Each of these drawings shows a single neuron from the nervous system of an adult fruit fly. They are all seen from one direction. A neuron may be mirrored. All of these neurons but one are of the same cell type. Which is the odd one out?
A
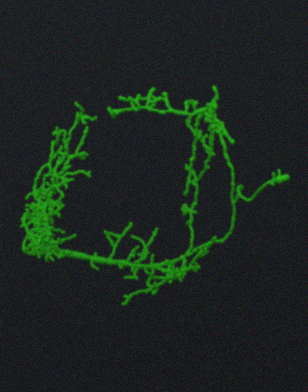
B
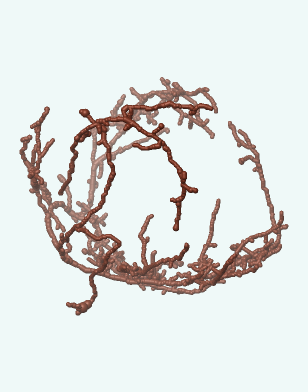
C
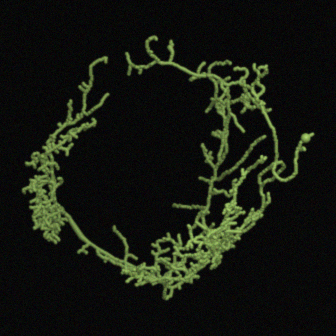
B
